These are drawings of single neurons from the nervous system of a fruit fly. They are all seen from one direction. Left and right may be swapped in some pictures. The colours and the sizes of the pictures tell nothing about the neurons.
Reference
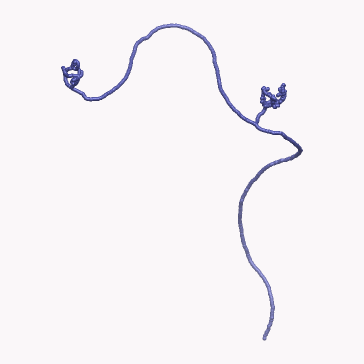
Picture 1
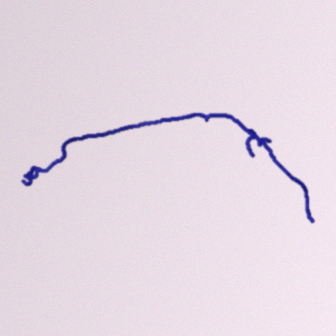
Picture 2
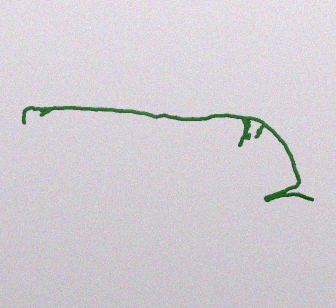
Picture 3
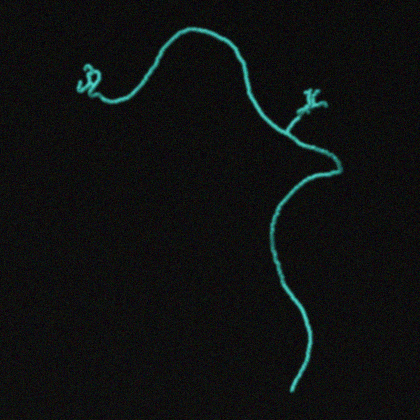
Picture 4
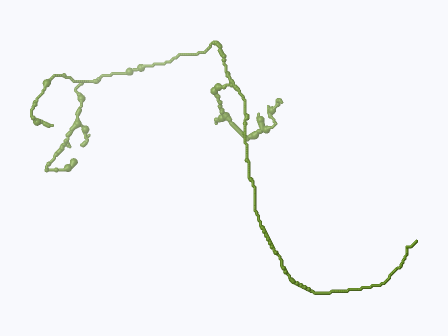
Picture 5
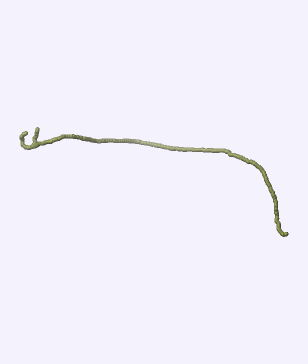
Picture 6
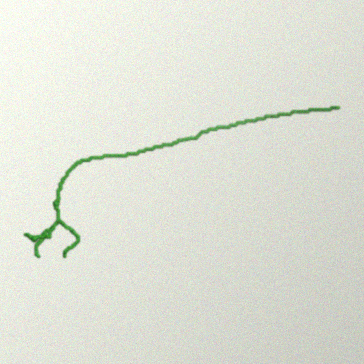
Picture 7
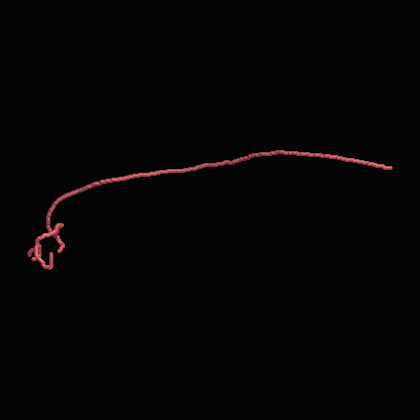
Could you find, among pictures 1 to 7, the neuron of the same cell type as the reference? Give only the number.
3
